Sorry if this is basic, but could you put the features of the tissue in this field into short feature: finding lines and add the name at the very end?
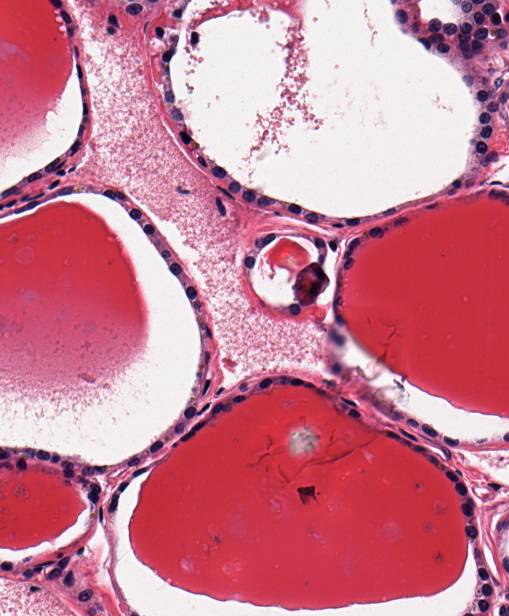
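Architecture: closely packed, rounded follicles of varying size
Follicle content: most filled with homogeneous, deep pink colloid
Lining: single layer of flattened to low cuboidal cells, small dark nuclei
Between follicles: wide space at upper left and centre, holding pale, finely granular pink material
Name: thyroid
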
